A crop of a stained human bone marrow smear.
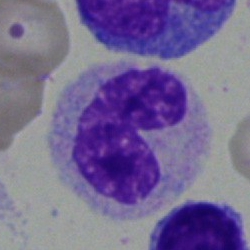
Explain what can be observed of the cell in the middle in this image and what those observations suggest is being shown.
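Kidney-shaped, the nucleus carries a deep notch on its right side. Dark purple chromatin is coarsely clumped, broken by small pale patches, and no distinct nucleoli are visible. The cytoplasm holds no vacuoles. It is a band neutrophil.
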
